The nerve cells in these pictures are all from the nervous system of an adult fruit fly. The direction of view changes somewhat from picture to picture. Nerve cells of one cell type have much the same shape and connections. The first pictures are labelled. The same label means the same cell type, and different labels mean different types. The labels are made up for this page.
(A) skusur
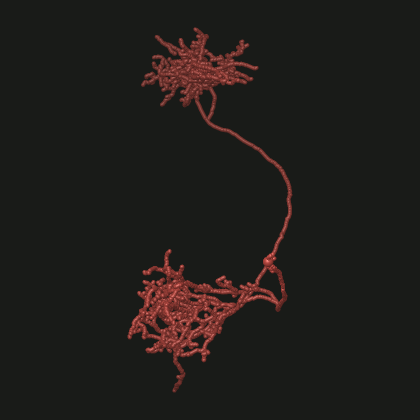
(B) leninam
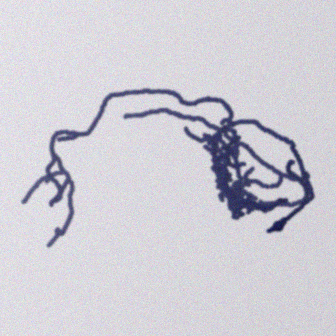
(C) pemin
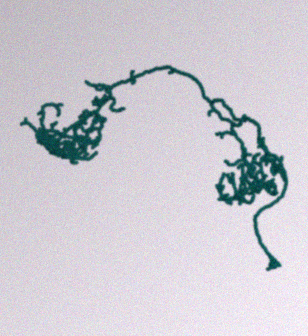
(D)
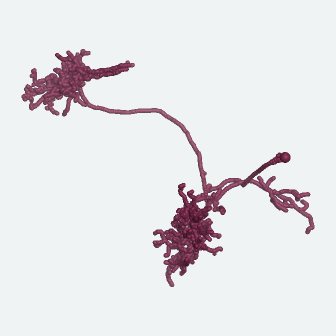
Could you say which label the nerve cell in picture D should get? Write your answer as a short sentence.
It belongs to skusur.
